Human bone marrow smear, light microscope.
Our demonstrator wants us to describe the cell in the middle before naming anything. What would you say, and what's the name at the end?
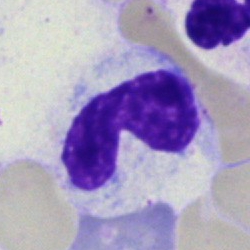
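The nucleus is a single thick band bent into a horseshoe, its inner curve facing downward. Its chromatin is dark purple and coarsely clumped. Fine, faint lilac specks are held in the cytoplasm. The cell is a band neutrophil.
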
